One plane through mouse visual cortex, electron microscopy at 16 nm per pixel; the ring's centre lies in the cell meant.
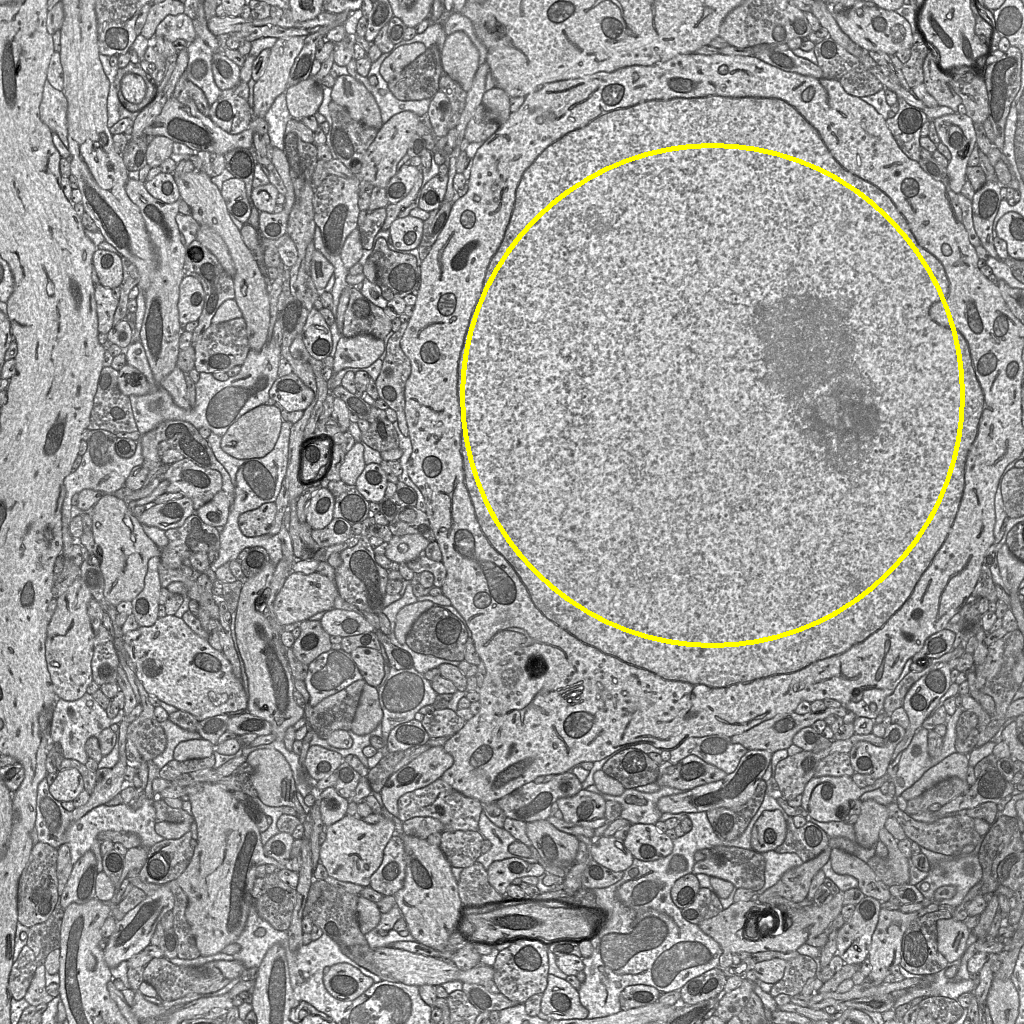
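Excitatory neuron, ringed. Nucleus: large, round, smooth-outlined, wholly within the picture. Chromatin: pale, finely dispersed, no dense clumps along the envelope. Nucleolus: single, grey, irregular, loosely textured, right of the nuclear centre. Cytoplasm: a small, very dark, round body below and left of the nucleus.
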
